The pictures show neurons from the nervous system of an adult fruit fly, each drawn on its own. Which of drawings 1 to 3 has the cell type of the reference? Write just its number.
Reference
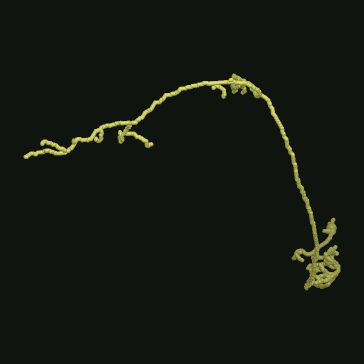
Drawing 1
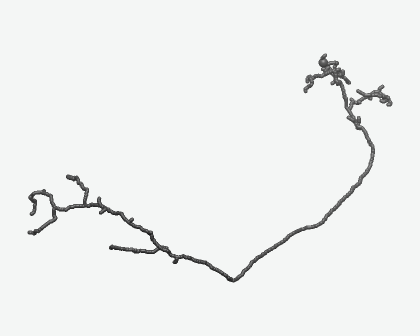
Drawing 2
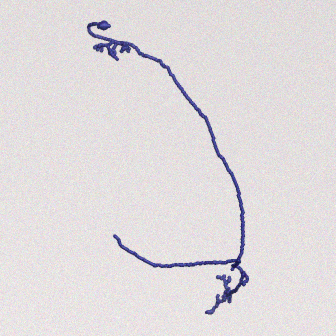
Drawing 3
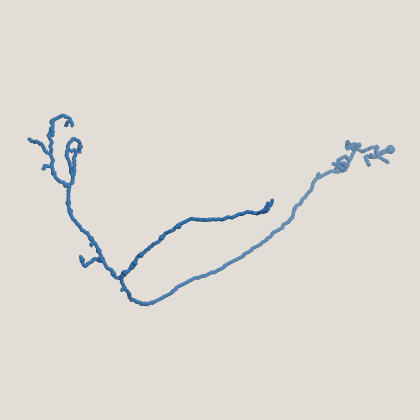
2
